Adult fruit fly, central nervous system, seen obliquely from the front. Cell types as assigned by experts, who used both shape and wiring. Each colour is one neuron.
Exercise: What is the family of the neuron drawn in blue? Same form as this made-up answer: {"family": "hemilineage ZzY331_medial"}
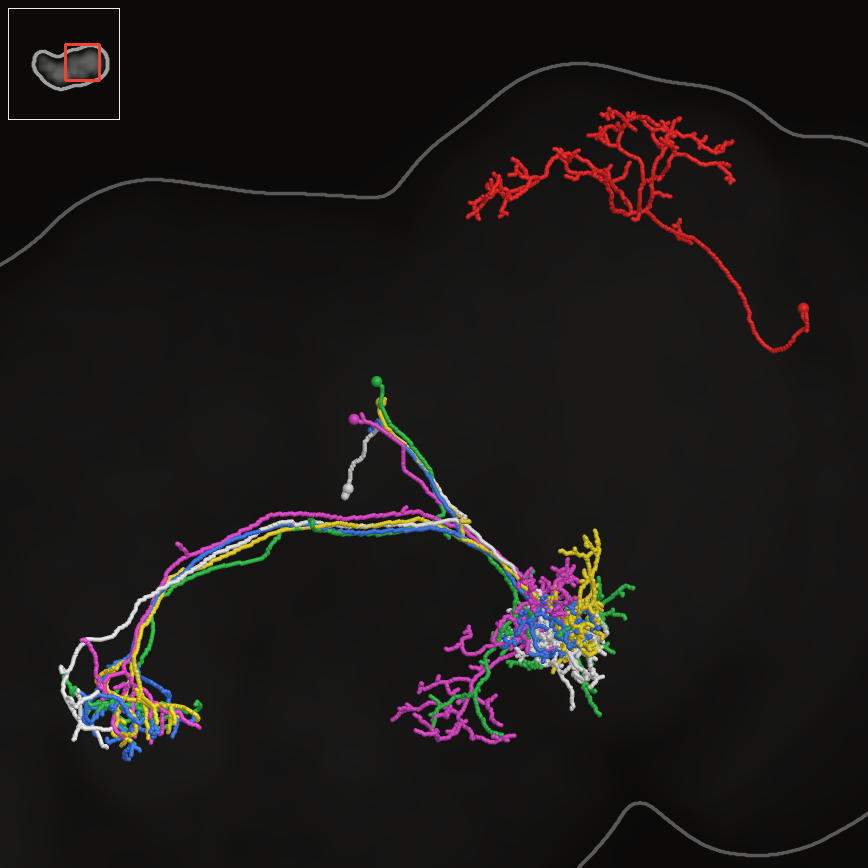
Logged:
{"family": "hemilineage DM6_ventral"}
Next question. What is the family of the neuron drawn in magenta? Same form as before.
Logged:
{"family": "hemilineage DM4_ventral"}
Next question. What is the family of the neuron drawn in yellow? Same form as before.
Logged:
{"family": "hemilineage DM6_ventral"}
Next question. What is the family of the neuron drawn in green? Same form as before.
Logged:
{"family": "hemilineage DM6_ventral"}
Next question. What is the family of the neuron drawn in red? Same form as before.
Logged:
{"family": "hemilineage SLPal3_and_SLPal4_dorsal"}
